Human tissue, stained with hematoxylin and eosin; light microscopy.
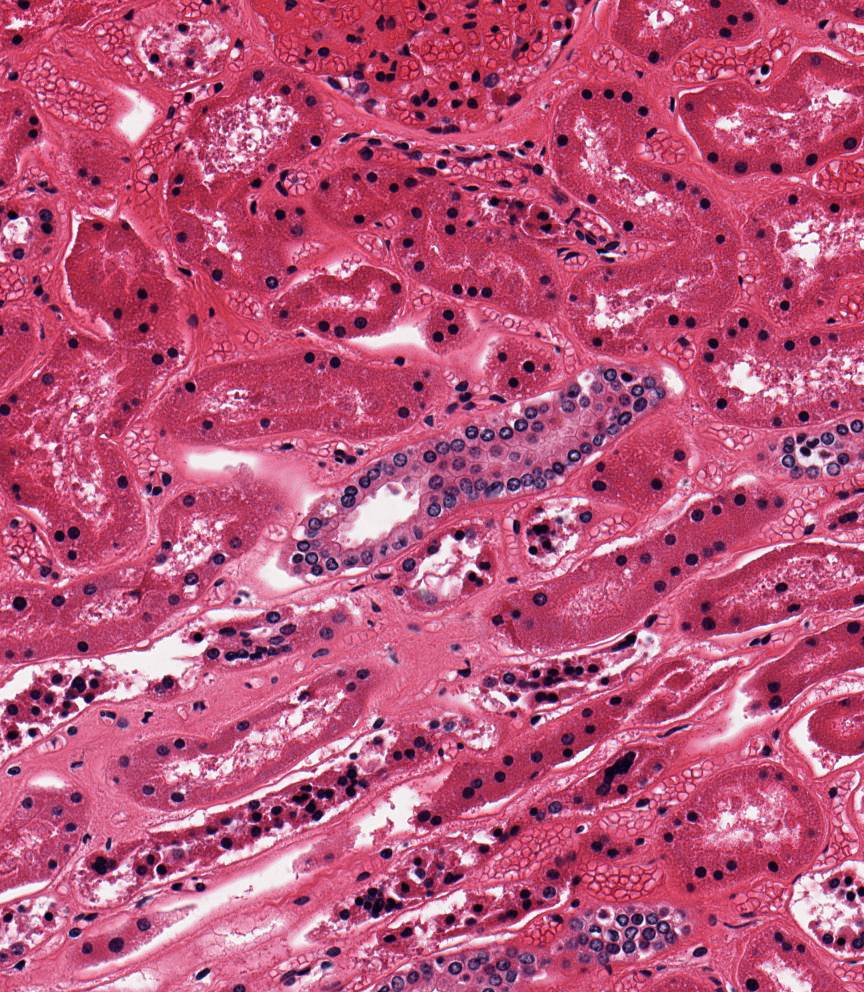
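Renal cortex: closely set tubules, cut across, obliquely and lengthwise, fill the section with little tissue between them. Most are lined by cells with abundant granular deep-pink cytoplasm and round dark nuclei. A central diagonal tubule: crowded cuboidal cells, bluish-grey cytoplasm, round nuclei, open lumen. Lower left, several tubule lumens contain many loose dark nuclei.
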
